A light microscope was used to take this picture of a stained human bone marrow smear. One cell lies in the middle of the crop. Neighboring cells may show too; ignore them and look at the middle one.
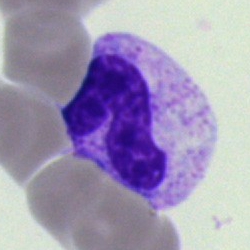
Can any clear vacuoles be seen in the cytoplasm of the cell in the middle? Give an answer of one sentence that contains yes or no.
No, its cytoplasm holds no clear vacuoles, and no vacuoles of any kind.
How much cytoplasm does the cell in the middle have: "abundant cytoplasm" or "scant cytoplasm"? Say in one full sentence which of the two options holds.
Its cytoplasm is plentiful around the nucleus.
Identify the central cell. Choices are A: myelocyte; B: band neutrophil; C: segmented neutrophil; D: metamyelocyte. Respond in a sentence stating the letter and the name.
Option B holds up: the cell in the middle is a band neutrophil.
